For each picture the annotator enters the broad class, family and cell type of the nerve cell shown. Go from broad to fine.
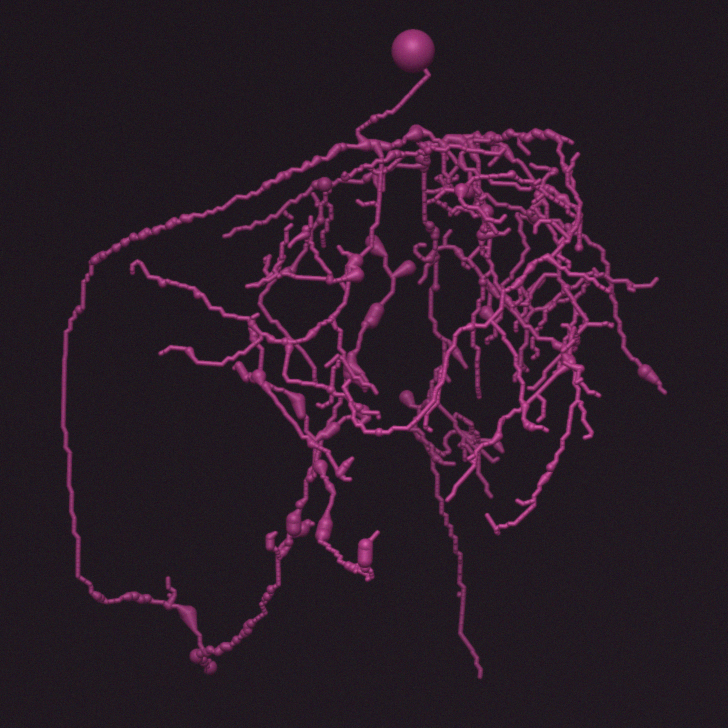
nerve-cord intrinsic neuron; hemilineage 09A; IN09A071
